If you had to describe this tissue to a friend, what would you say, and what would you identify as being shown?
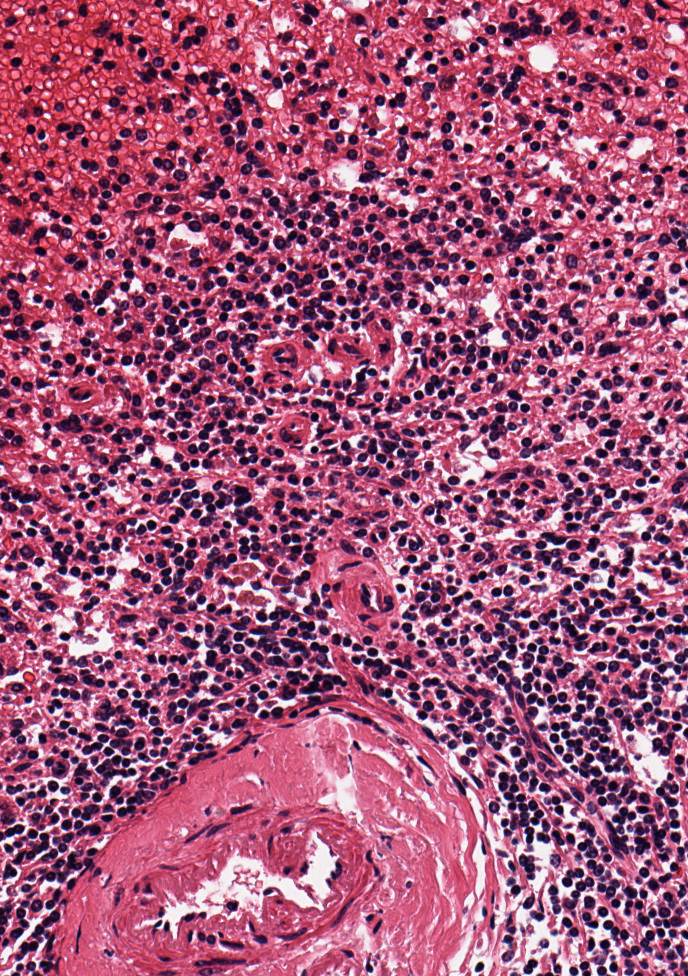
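In the top left corner, red blood cells lie densely packed among few nucleated cells. Most of the middle and lower field is crowded with small round lymphocytes: dark nuclei, scant cytoplasm. Bottom left, a vessel's very thick pale pink wall holds few nuclei; its lumen is narrow and irregular against that thickness. So this is spleen.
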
